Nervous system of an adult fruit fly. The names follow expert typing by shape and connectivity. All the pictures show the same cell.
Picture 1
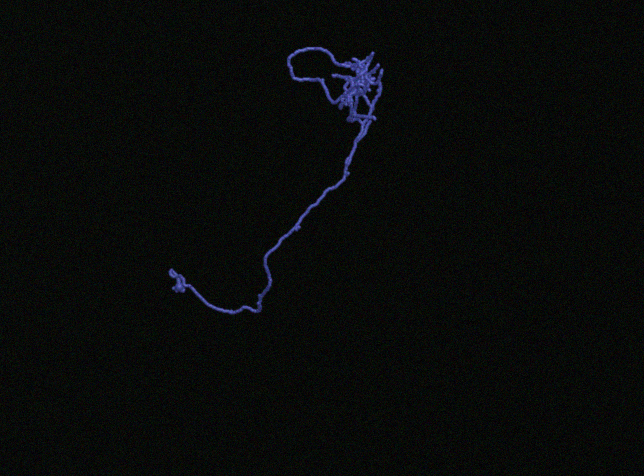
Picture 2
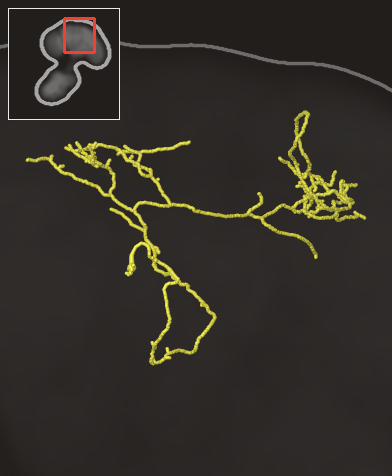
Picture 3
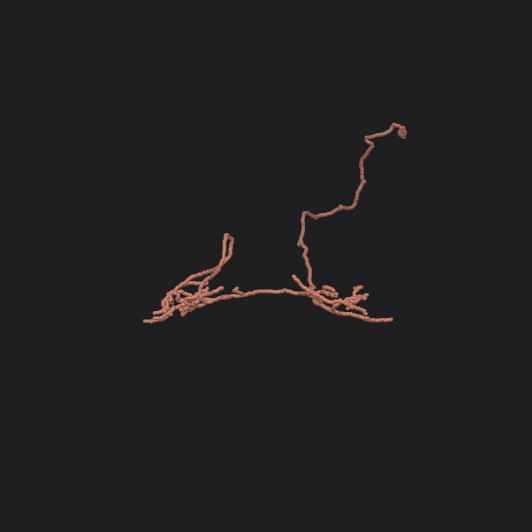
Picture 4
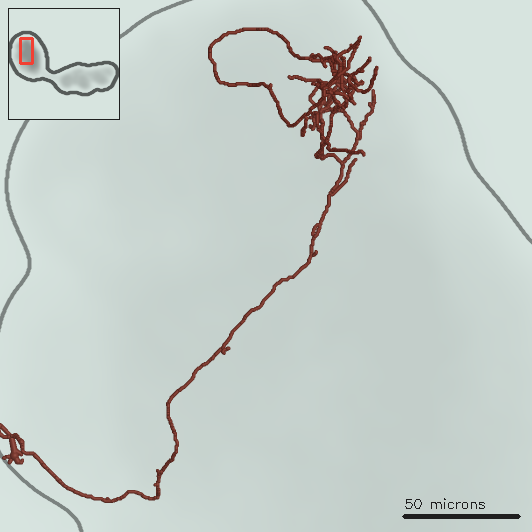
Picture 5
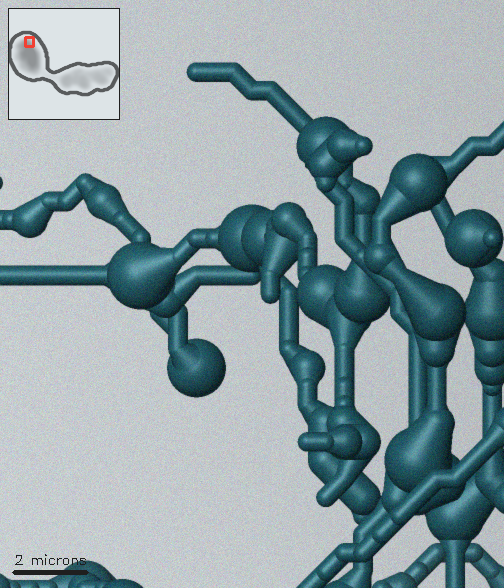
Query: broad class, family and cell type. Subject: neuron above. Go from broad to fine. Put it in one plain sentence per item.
A central-brain intrinsic neuron of the aDT family, type aDT4.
